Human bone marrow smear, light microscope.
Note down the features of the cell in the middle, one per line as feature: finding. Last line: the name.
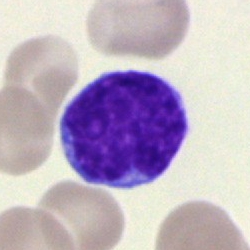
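Nucleus: fills nearly whole cell
Cytoplasm: thin pale blue rim, mainly lower and lower-left edge
Granules: none visible
Vacuoles: none visible
ID: lymphocyte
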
